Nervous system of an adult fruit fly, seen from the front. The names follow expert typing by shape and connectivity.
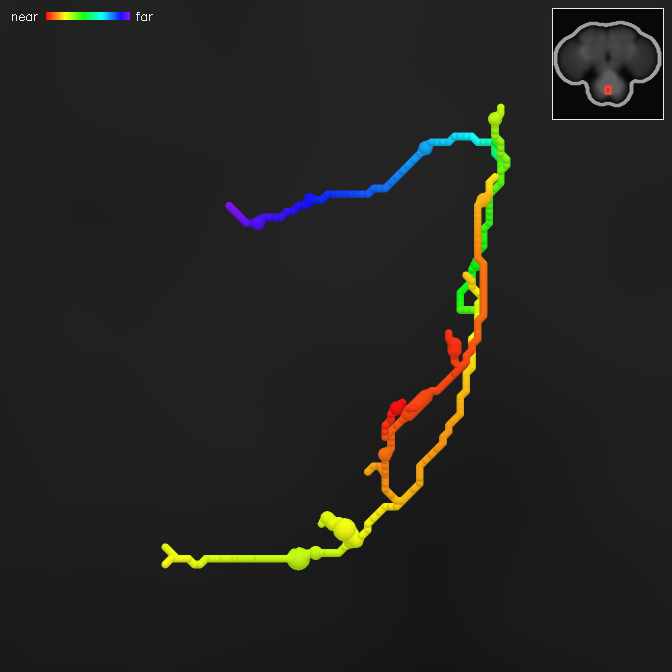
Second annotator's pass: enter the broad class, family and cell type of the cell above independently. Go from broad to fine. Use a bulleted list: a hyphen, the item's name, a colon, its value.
- broad class: sensory neuron entering the nerve cord
- family: class chemosensory
- cell type: SNch10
